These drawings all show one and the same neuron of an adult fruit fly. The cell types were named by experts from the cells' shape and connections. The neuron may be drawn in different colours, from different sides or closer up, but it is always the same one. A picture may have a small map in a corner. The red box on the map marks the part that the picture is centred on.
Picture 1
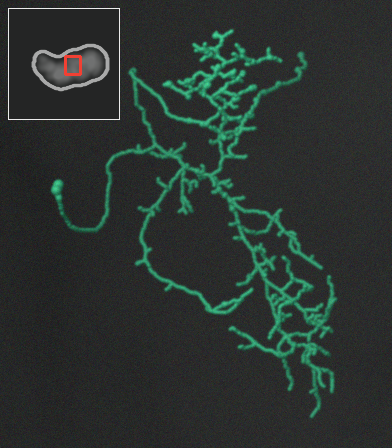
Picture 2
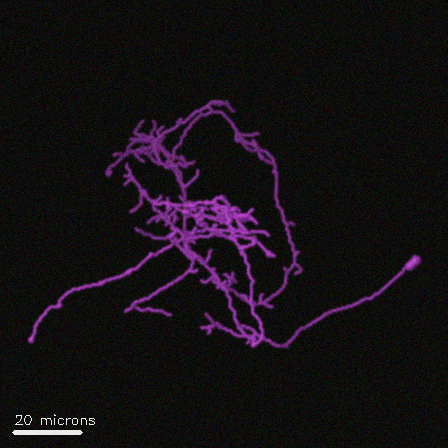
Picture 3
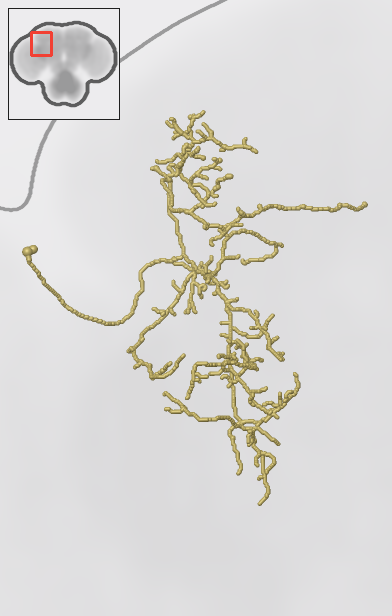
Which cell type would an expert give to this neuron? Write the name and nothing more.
SLP188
